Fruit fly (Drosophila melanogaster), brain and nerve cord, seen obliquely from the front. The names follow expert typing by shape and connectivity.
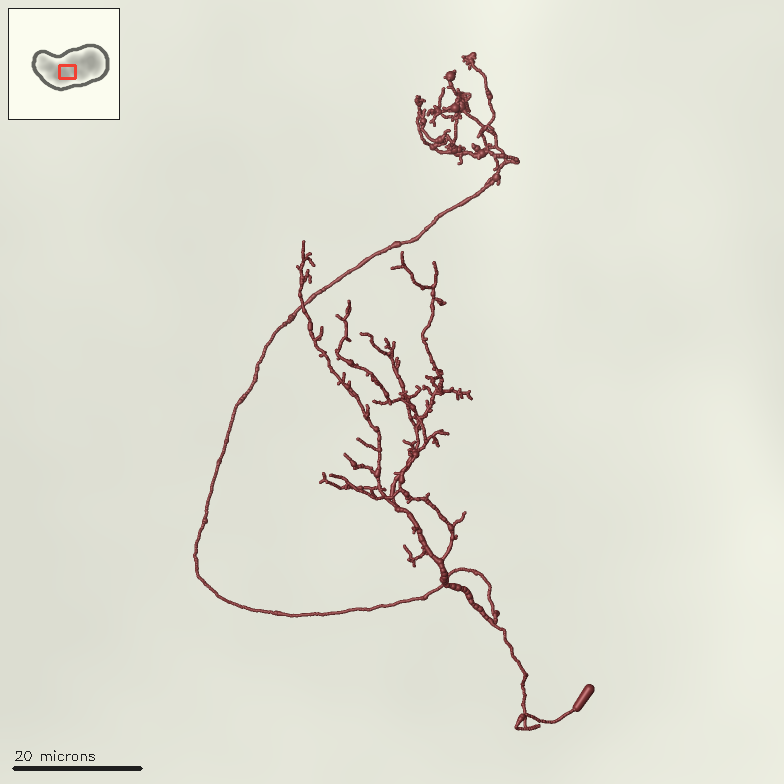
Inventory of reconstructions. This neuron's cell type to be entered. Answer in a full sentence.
The cell type is Tm33.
